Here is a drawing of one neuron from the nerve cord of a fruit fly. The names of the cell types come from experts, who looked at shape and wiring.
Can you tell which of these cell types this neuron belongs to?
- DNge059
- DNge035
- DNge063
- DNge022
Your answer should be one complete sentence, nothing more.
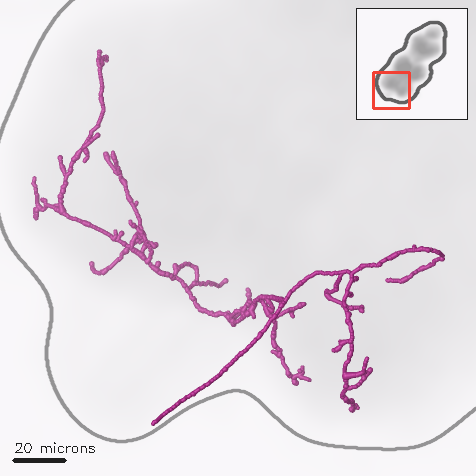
The cell type designation of this neuron is DNge022.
